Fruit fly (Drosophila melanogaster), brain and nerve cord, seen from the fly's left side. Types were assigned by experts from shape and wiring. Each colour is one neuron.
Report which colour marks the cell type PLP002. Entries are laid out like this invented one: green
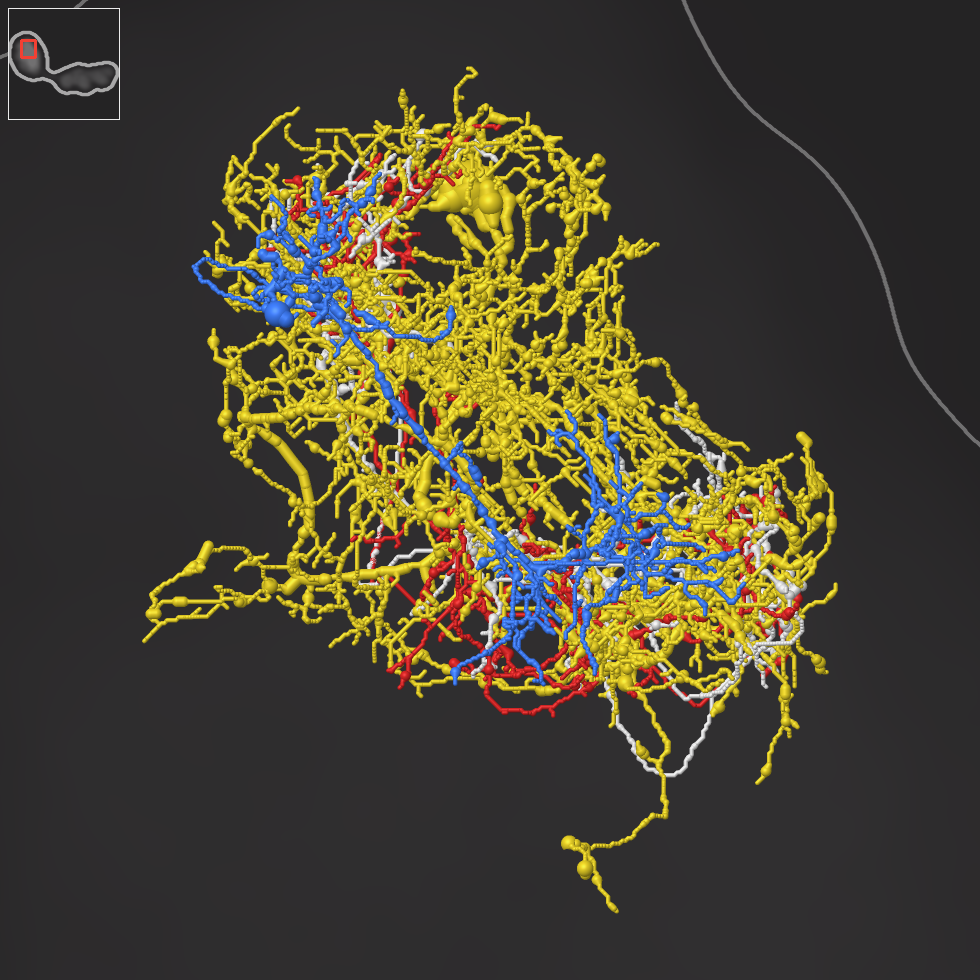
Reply: white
